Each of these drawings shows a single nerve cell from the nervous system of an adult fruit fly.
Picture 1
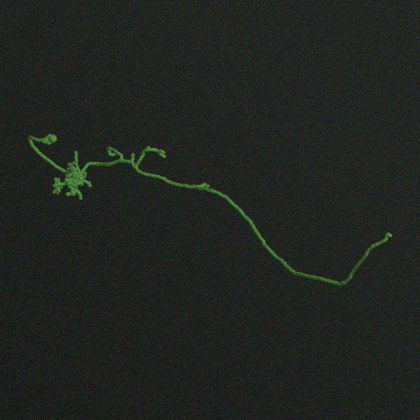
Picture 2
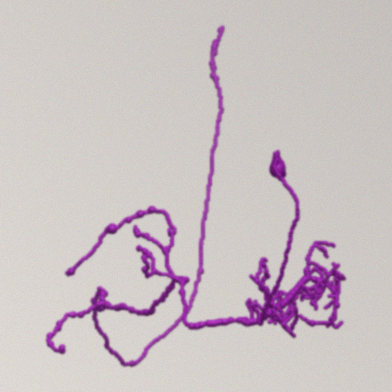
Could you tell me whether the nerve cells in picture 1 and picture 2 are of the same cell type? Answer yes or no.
yes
